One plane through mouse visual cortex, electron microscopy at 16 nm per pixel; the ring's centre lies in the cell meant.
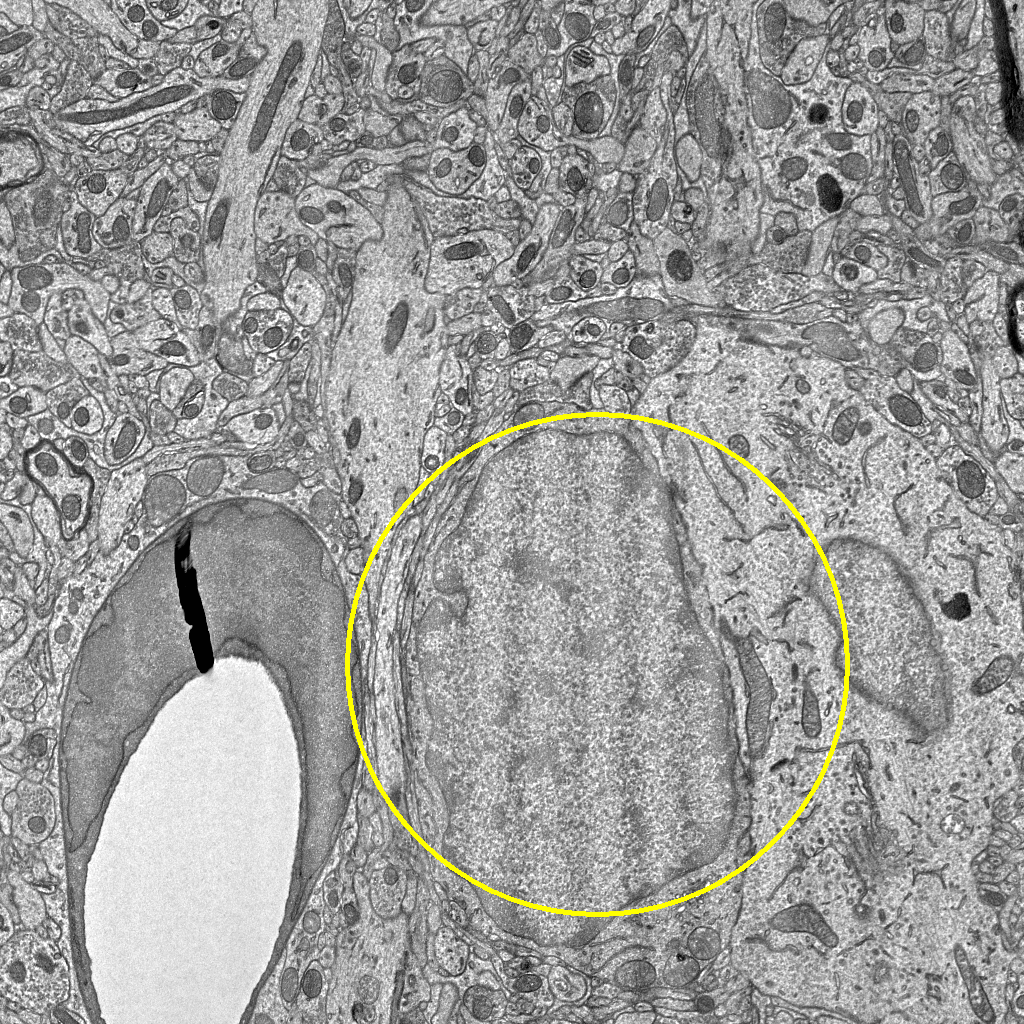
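Oligodendrocyte, mouse visual cortex. The nucleus is an elongated oval, its long axis running top to bottom, with a thin layer of slightly darker chromatin along much of the envelope and no distinct nucleolus. Many thin, flattened processes are stacked in layers at the nucleus's left.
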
